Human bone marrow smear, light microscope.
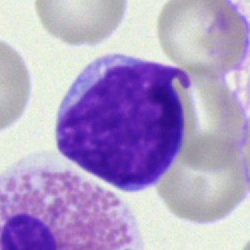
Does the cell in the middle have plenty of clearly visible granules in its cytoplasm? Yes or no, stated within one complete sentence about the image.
No, within the cytoplasm of the cell there is no visible granule.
